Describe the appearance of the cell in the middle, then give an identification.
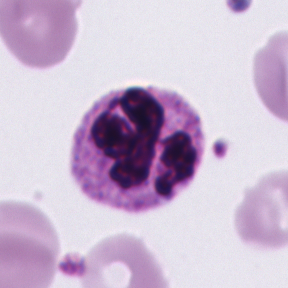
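Chromatin dark purple, coarsely clumped. No nucleoli visible. Cytoplasm filled with fine, evenly spread lilac granules; no vacuoles. Segmented neutrophil.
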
